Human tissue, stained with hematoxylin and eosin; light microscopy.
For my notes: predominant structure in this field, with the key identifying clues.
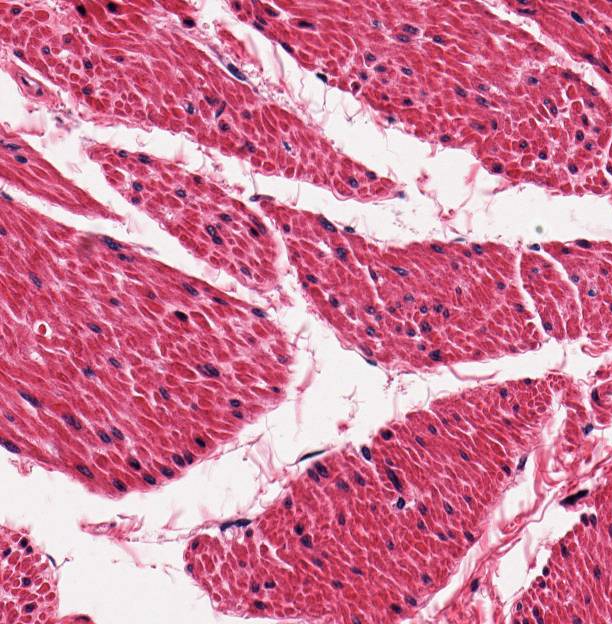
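Fibromuscular stroma is what this field mainly shows. Looking at the bundles, I notice many muscle cells cut across, appearing as small rounded or polygonal profiles, their cytoplasm bright pink with no cross-striations.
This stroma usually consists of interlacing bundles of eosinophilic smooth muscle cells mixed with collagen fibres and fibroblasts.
Between the bundles, the clefts hold only sparse, wispy pink connective tissue fibres, so the muscle bundles dominate.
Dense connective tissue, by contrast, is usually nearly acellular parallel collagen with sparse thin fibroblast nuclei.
And nowhere in the field do I find any epithelium.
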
